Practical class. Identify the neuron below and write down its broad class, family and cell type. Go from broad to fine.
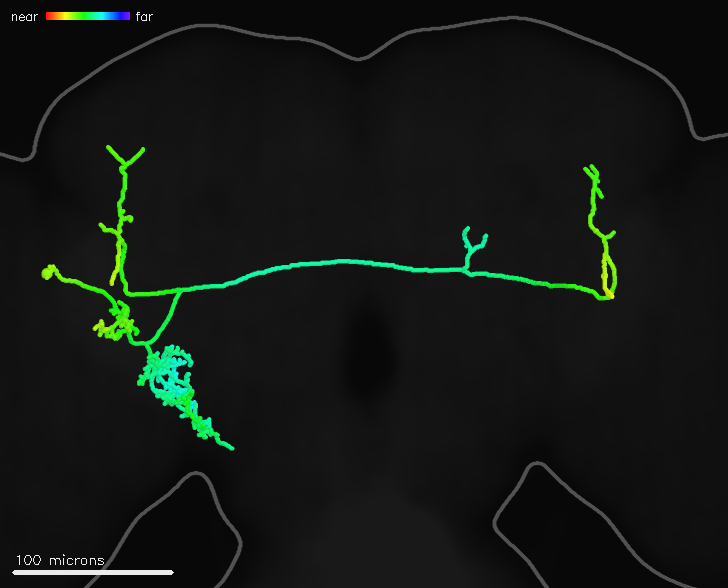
central-brain intrinsic neuron; hemilineage VLPl&d1_lateral; WED051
